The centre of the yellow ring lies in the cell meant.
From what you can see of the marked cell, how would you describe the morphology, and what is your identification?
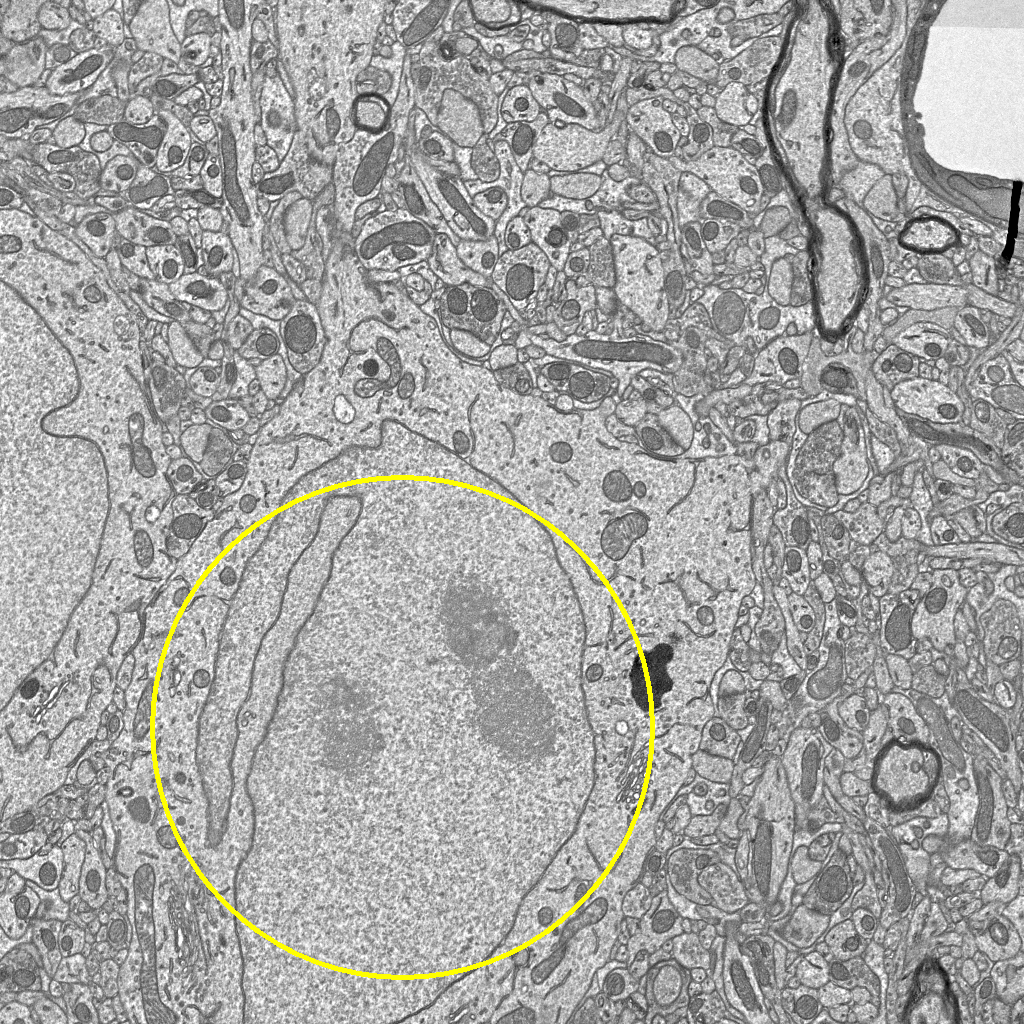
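The nucleus is a large, pale oval, taller than it is wide. Its chromatin is finely granular and evenly dispersed, without heavy dark clumps along the envelope. Several moderately dark granular patches lie in the middle of the nucleus, rather than one compact, very dense nucleolus. A stack of parallel Golgi membranes sits in the cytoplasm to the right of the nucleus, below the dark body. This is an excitatory neuron.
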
